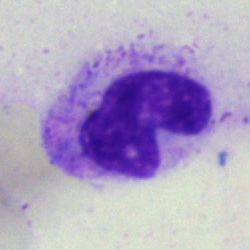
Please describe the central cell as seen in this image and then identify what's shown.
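The nucleus is kidney-shaped, with a deep notch on its right side. Around it, the pale lilac-pink cytoplasm holds fine purple granules scattered throughout and forms its widest rim on the left side of the nucleus. This central cell is a band neutrophil.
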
